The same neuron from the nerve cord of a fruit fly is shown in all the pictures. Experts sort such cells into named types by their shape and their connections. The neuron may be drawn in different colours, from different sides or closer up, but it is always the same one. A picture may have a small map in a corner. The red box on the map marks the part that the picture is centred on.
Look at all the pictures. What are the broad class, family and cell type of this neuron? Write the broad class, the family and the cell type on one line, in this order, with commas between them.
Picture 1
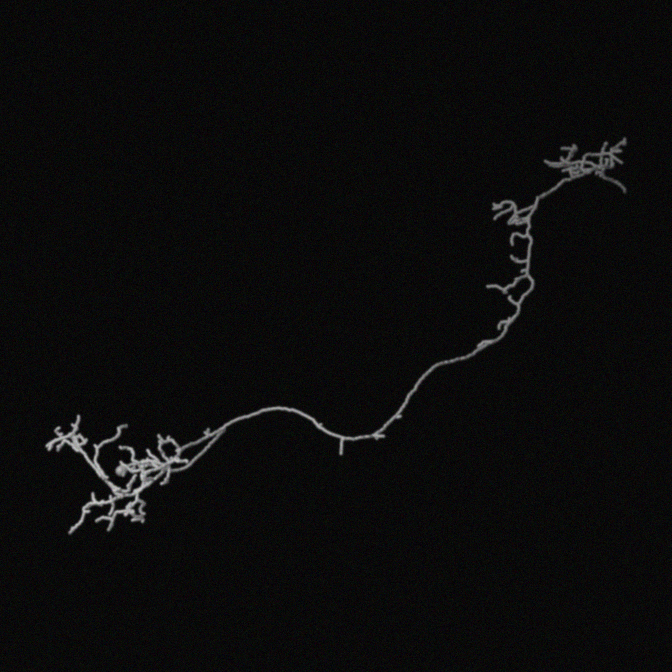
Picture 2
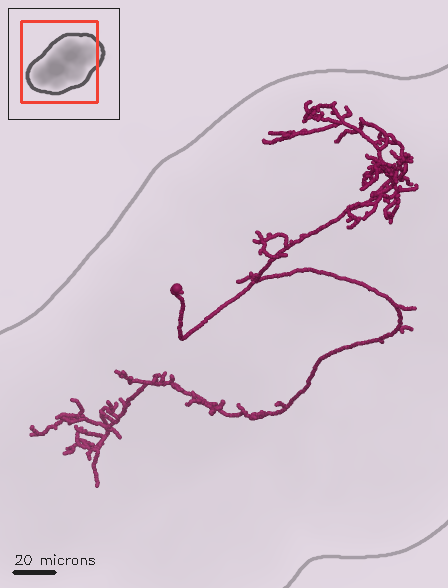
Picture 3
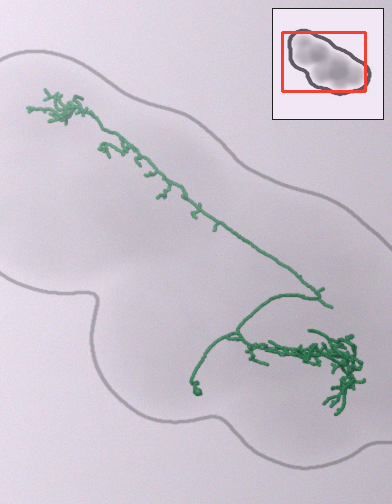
nerve-cord intrinsic neuron, hemilineage 08B, IN08B062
